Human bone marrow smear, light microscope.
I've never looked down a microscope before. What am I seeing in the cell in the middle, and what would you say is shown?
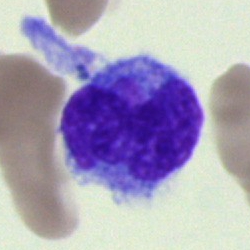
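You've got a roughly round cell here. The nucleus takes up most of it and leaves only a scant rim of cytoplasm, and that rim looks ragged and frayed along the bottom. The chromatin is dark purple and clumped, with paler patches between the clumps. It's a monocyte.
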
